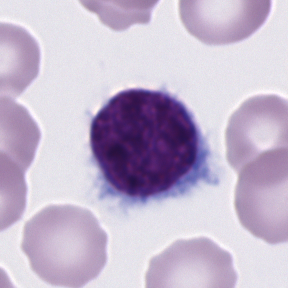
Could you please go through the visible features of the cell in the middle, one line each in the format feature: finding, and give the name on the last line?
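Projections: fine, hair-like, sticking out mostly along the lower and right edges
Cytoplasm: a rim widest at lower right, barely visible at upper left
Nucleolus: none I can make out in the nucleus
Granules: none visible in the cytoplasm
Name: a hairy cell, then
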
